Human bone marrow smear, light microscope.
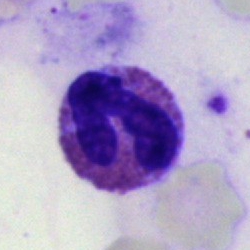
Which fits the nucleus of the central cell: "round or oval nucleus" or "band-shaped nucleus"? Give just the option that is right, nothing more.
Band-shaped nucleus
